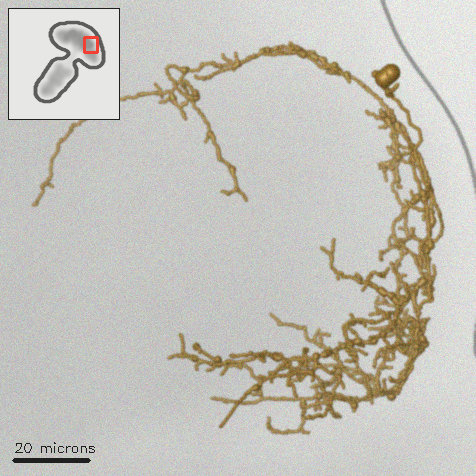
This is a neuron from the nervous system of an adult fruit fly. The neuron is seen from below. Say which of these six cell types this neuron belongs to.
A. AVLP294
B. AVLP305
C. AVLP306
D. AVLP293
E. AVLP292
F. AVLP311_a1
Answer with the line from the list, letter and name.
D. AVLP293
